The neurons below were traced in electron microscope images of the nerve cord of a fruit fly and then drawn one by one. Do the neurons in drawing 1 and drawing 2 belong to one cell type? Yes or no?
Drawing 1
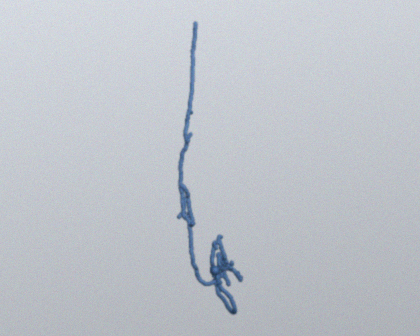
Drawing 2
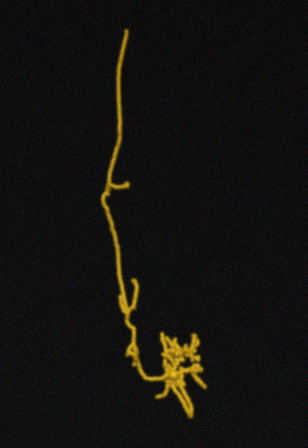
no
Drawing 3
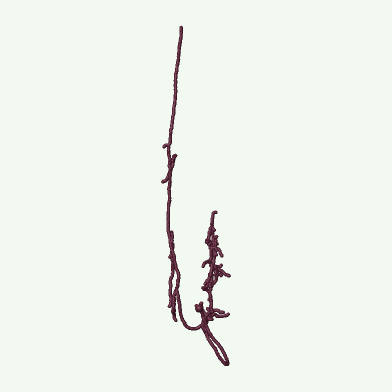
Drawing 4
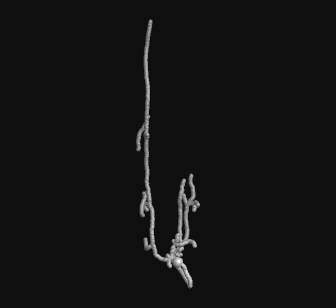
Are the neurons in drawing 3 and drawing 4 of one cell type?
yes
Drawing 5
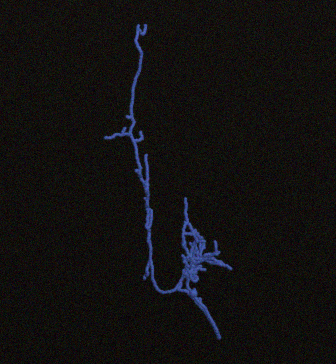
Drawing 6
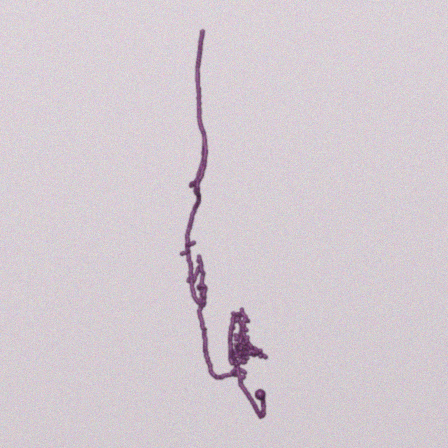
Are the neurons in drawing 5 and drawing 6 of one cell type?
yes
